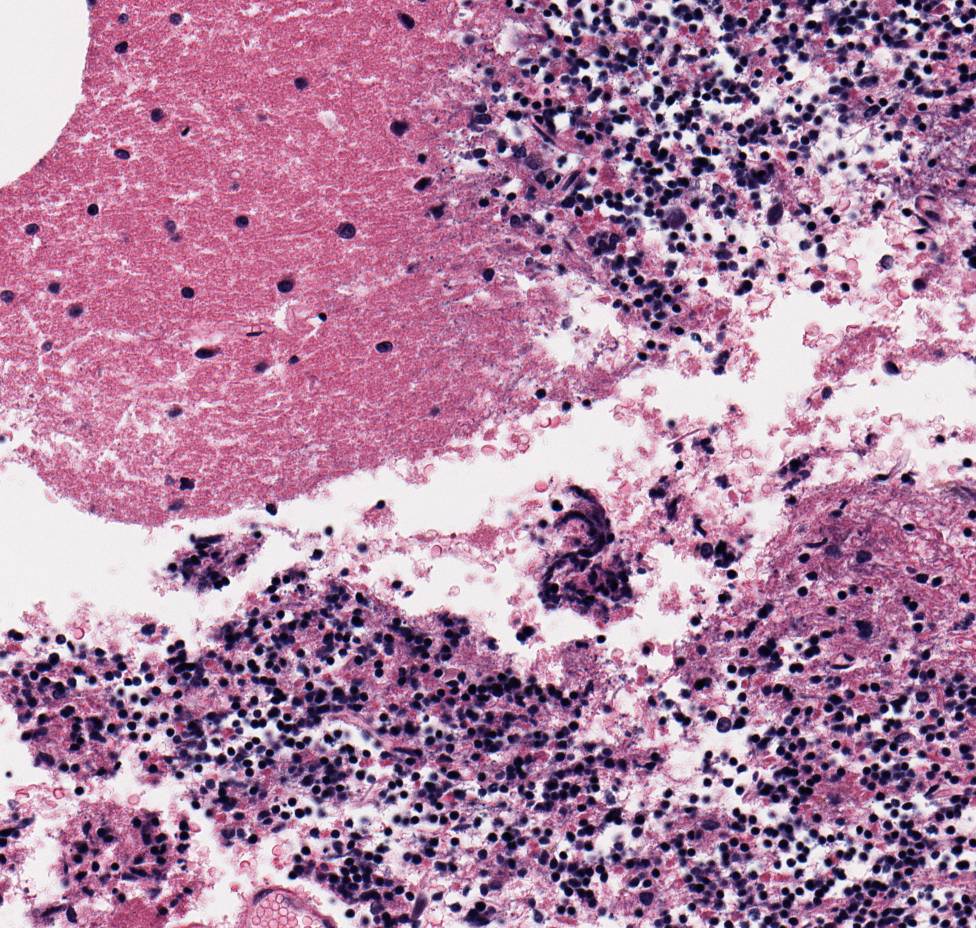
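Cerebellum. In the upper left, a pale pink, finely granular zone holds sparse, widely scattered small dark nuclei. The right side and lower half are crowded with small, round, uniformly dark nuclei with very little visible cytoplasm. Among them lie small irregular pink patches free of nuclei.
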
